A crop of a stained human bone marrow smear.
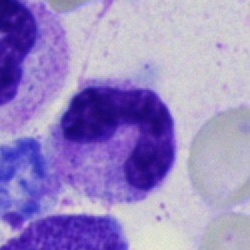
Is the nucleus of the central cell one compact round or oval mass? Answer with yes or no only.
No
